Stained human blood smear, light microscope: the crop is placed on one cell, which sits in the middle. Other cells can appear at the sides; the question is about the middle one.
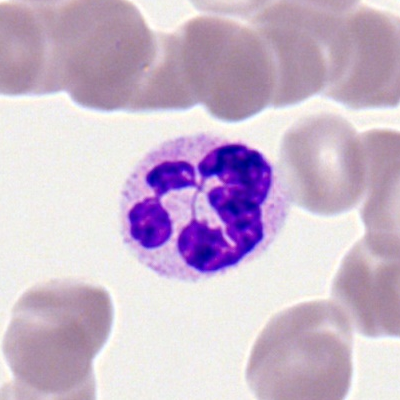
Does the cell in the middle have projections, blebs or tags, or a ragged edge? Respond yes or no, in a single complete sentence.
No, this cell has a smooth edge with no projections, blebs or tags.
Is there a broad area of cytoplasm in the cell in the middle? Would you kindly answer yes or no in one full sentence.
Yes, the cell holds plenty of cytoplasm.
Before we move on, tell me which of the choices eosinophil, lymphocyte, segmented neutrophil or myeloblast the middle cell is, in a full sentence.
This crop is built around a segmented neutrophil at its centre.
